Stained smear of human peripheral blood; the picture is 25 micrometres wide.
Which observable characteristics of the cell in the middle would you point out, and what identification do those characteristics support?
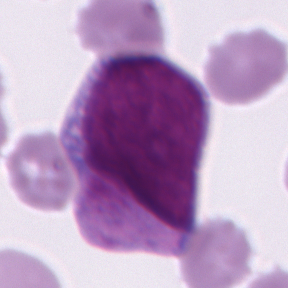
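Several straight edges meet at corners to give an angular outline. The cytoplasm lies mostly as a wide band on the lower left side of the nucleus, with only fine, faint granularity, no large coarse granules and no vacuoles. This is a myeloblast.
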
